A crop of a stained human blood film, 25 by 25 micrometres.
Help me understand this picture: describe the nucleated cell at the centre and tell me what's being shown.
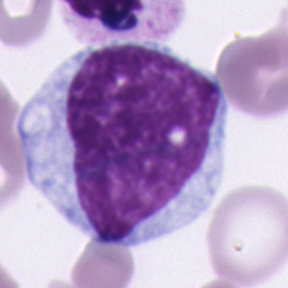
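Pale greyish-blue cytoplasm, free of visible granules, holds one small, pale, rounded clear area at the upper left. The cell outline is smooth, with no surface projections. This cell is a monocyte.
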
